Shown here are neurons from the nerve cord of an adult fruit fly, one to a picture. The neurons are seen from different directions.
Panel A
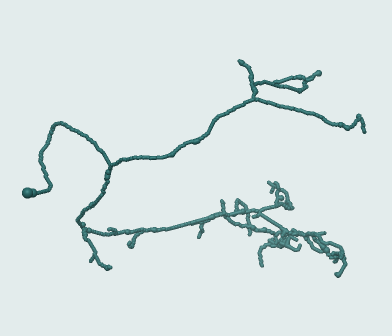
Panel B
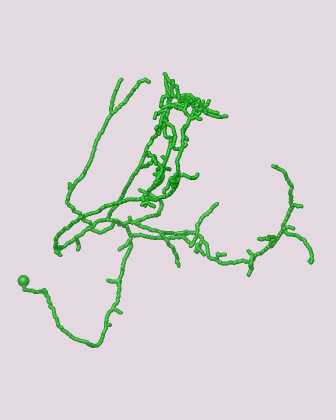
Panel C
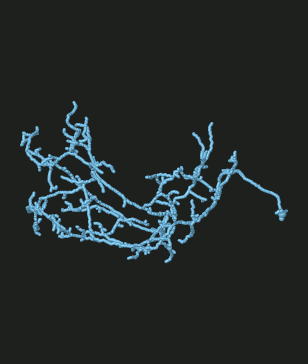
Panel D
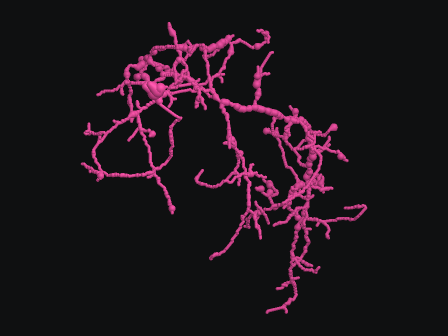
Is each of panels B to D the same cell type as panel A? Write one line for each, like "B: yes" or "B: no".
B: yes
C: no
D: no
